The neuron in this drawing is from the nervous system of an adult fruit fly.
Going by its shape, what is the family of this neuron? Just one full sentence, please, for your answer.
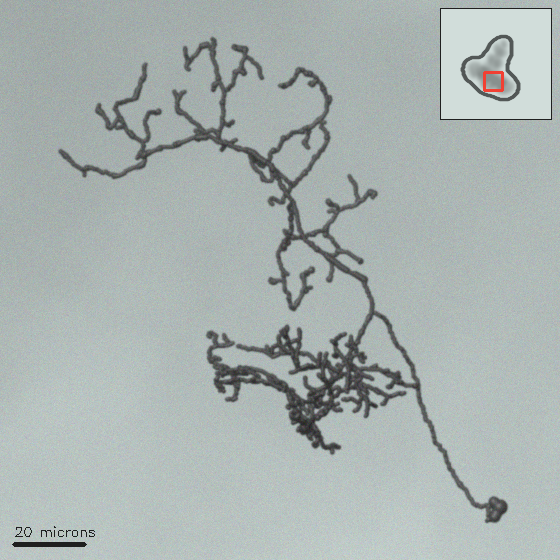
This neuron has hemilineage AOTUv4_ventral as its family.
